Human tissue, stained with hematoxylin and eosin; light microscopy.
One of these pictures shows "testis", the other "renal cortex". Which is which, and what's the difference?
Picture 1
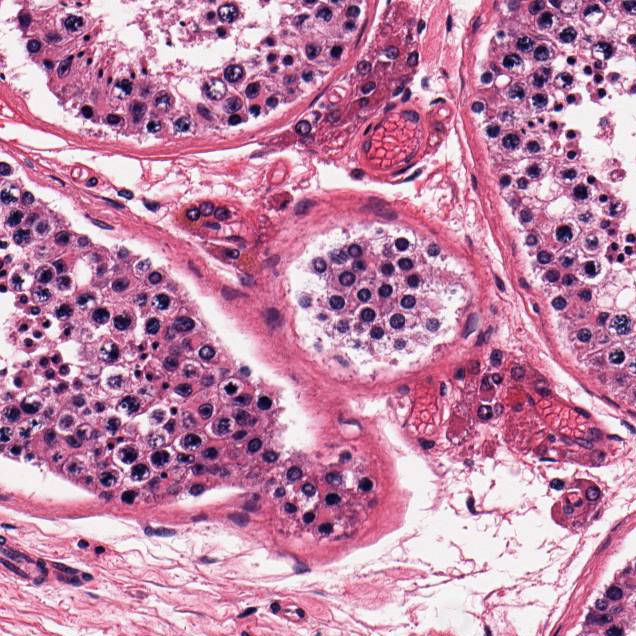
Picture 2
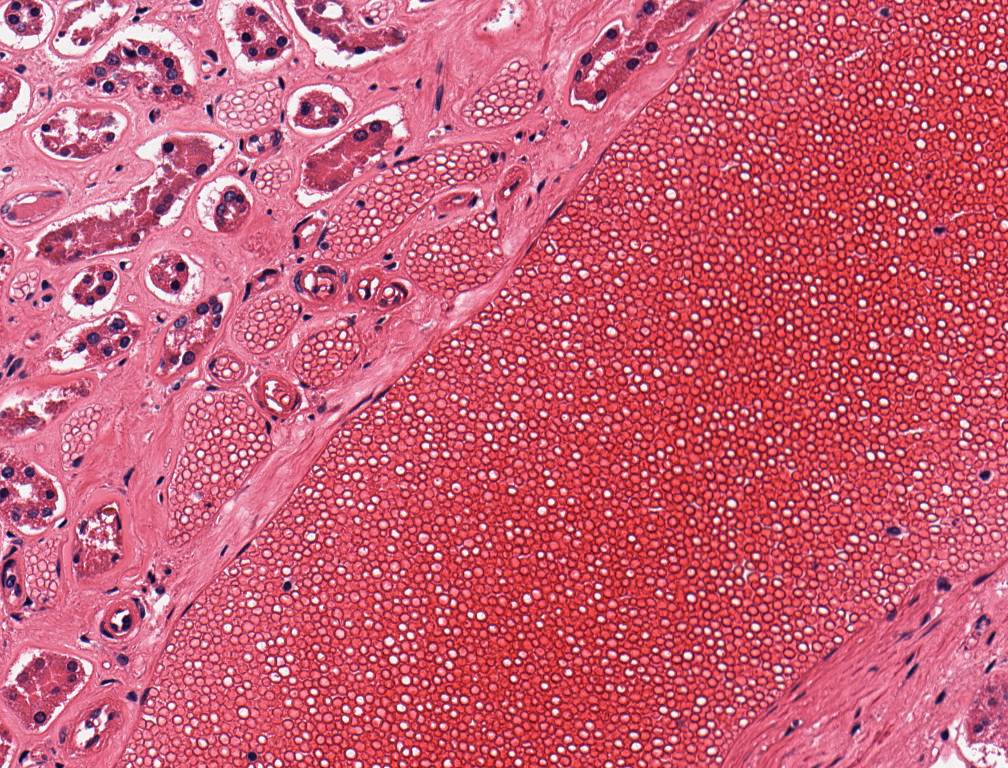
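Let me see: picture 1 is testis, and picture 2 is renal cortex. In the first, the large tubules at left, top and right have an epithelium many cells thick, and many of those cells have large round nuclei with coarse dark chromatin in pale cytoplasm. The central round tubule holds loosely scattered round cells in a largely pale, open space. The second looks different: the cut tubules along the left have cells with granular pink cytoplasm and dark round nuclei. A strip of fibrous tissue with elongated nuclei crosses the lower right corner, and I see no fat cells anywhere.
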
